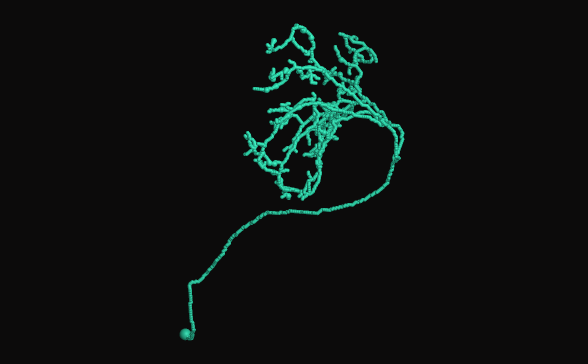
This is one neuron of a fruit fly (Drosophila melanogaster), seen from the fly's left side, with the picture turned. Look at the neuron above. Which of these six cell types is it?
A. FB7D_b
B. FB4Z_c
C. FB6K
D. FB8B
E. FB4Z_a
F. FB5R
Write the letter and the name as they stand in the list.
F. FB5R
